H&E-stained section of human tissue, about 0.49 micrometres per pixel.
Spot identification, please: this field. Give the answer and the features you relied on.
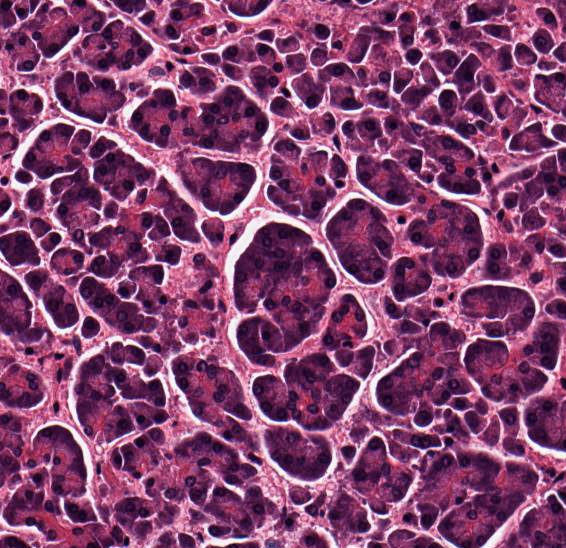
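What you're looking at is exocrine pancreas. The field is packed with rounded clusters in which pyramidal cells radiate around a central point, forming acini. See how the cytoplasm is deep purple toward the cell bases and pinker toward the centre.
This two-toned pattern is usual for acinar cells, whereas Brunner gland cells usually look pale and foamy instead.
Each cell also has a single round, dark nucleus near its basal end.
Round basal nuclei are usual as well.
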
